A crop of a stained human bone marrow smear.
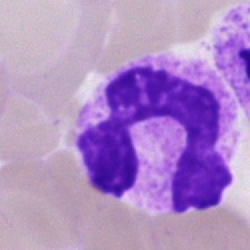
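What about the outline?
Roughly round, as far as I can tell.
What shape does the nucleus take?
A curved band, bent into a horseshoe that opens downward.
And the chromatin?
Dark purple and coarsely clumped, with no nucleoli visible in the nucleus.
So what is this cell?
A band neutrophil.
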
